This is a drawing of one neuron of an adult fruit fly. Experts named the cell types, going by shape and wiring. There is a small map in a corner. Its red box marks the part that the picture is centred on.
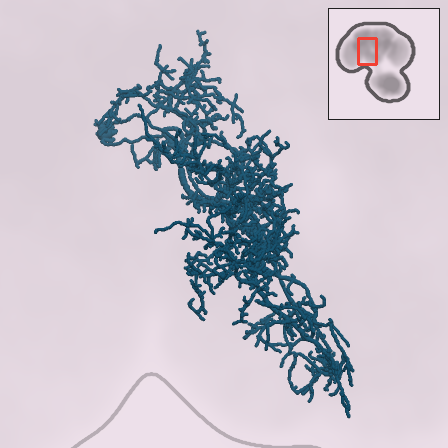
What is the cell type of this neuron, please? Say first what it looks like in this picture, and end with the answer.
As drawn here it is taller than it is wide. This is a central-brain intrinsic neuron. Its cell type is PS059.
